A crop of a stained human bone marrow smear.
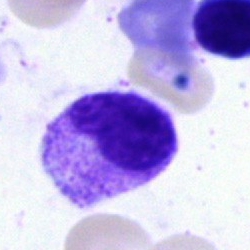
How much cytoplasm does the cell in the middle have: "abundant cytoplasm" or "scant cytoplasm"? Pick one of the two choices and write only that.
Abundant cytoplasm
